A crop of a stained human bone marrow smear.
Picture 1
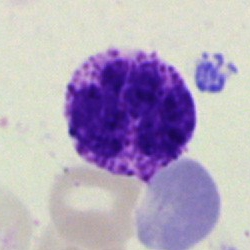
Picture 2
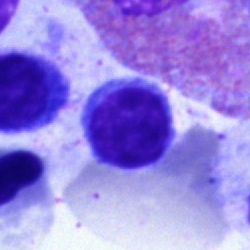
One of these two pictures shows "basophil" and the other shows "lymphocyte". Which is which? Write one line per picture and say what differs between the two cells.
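Picture 1 – basophil. The cell contains many coarse dark purple granules.
Picture 2 – lymphocyte. No granules can be seen in the cytoplasm.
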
